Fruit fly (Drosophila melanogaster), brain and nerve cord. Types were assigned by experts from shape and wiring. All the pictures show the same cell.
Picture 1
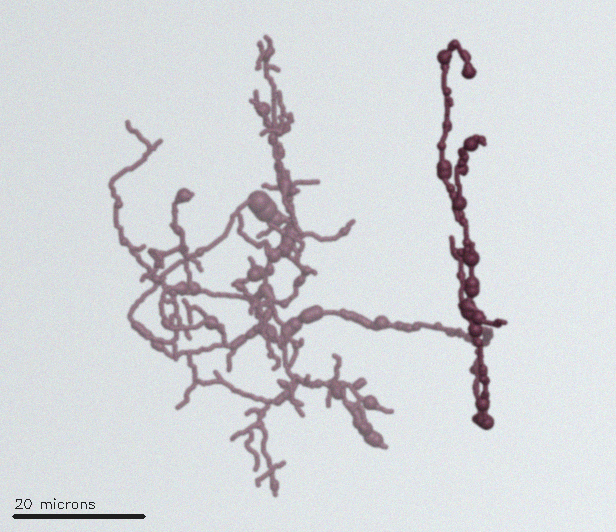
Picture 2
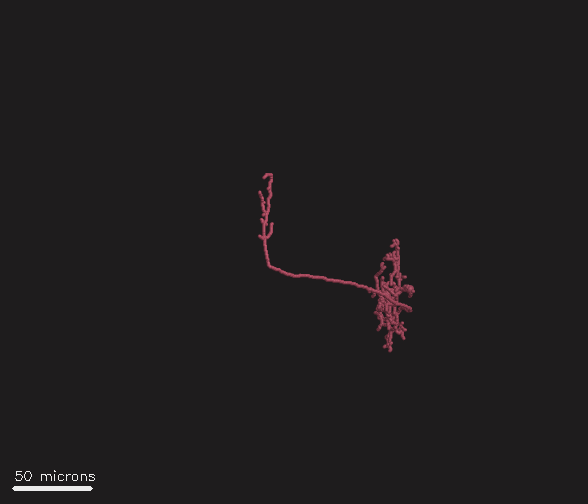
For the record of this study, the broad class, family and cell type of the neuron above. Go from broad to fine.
optic-lobe intrinsic neuron; Tm; Tm26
